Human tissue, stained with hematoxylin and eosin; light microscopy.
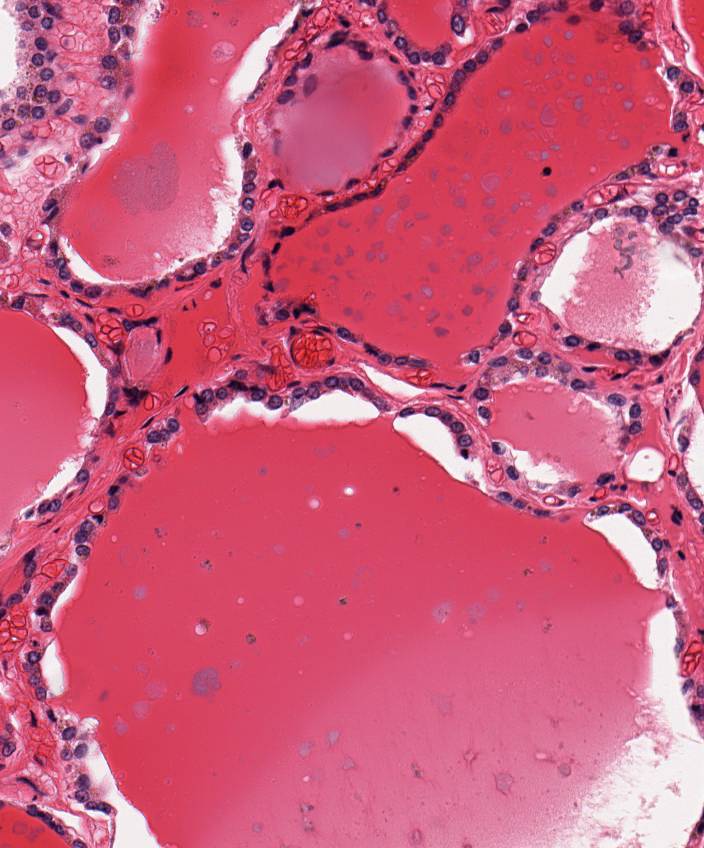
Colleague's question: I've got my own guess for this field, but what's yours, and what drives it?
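Thyroid follicle is the structure shown. The field consists of closed follicles of varying size, the largest occupying the lower half, most filled with dense, homogeneous, deep pink colloid. A single layer of flattened to low cuboidal epithelial cells lines each follicle, and the stroma between follicles is scant and delicate.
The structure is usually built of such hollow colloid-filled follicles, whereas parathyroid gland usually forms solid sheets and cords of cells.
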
